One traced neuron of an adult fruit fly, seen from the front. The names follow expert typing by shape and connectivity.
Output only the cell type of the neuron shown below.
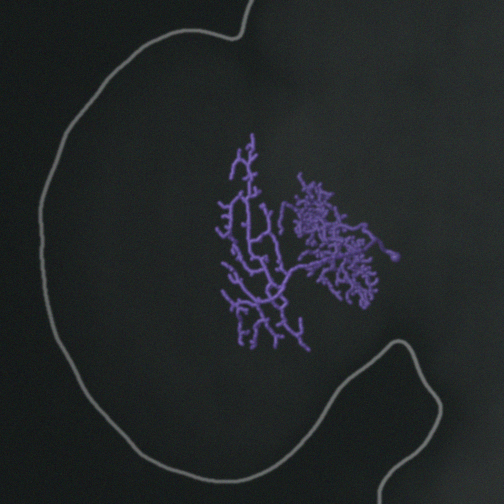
MeLo10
